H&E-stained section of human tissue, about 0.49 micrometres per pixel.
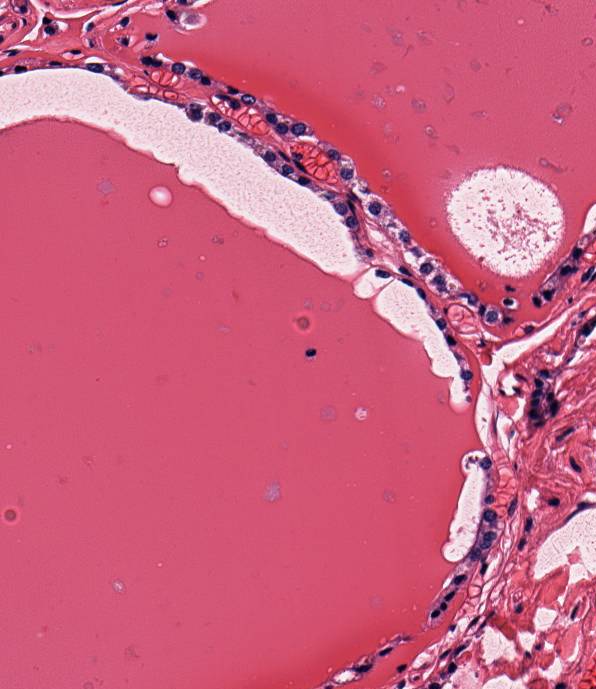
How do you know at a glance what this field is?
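This is a thyroid follicle. A single very large follicle filled with pink colloid occupies most of the left and lower field.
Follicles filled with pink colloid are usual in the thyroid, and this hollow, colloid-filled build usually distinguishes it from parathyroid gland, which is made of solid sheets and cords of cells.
The follicle is lined by a single layer of flattened to low cuboidal epithelial cells with small, round, darkly staining nuclei.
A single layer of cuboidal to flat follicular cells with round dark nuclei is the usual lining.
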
